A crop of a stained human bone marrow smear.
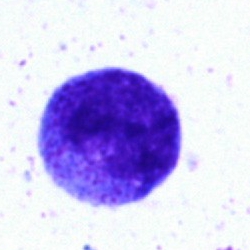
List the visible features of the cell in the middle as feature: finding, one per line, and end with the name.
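Nucleus: fills the upper and right part, it seems
Chromatin: dark purple, dense-looking
Cytoplasm: mainly at the lower left, as far as I can see
Granules: fine, purple, scattered through the cytoplasm
Name: promyelocyte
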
